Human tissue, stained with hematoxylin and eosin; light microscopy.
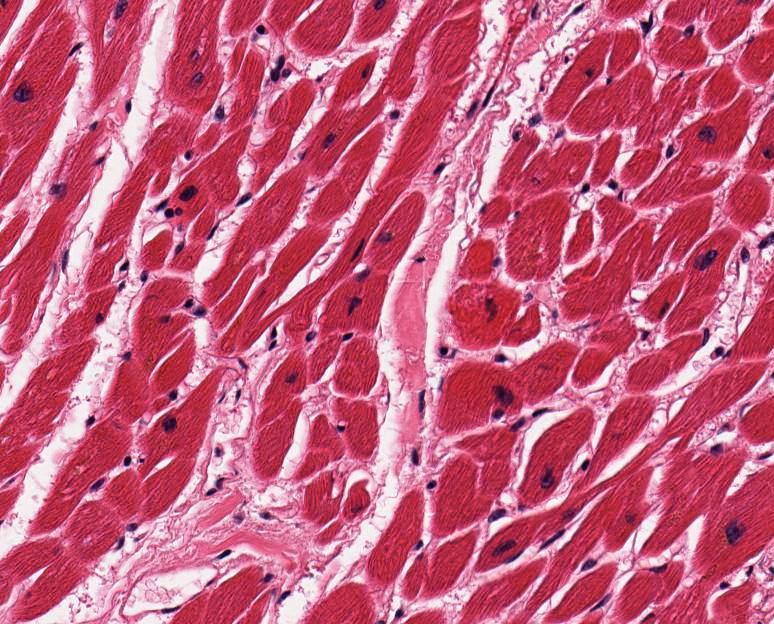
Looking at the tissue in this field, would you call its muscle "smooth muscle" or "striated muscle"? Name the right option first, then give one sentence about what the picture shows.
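Striated muscle. The cardiac muscle cells each have a single nucleus placed in the centre of the cell.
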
